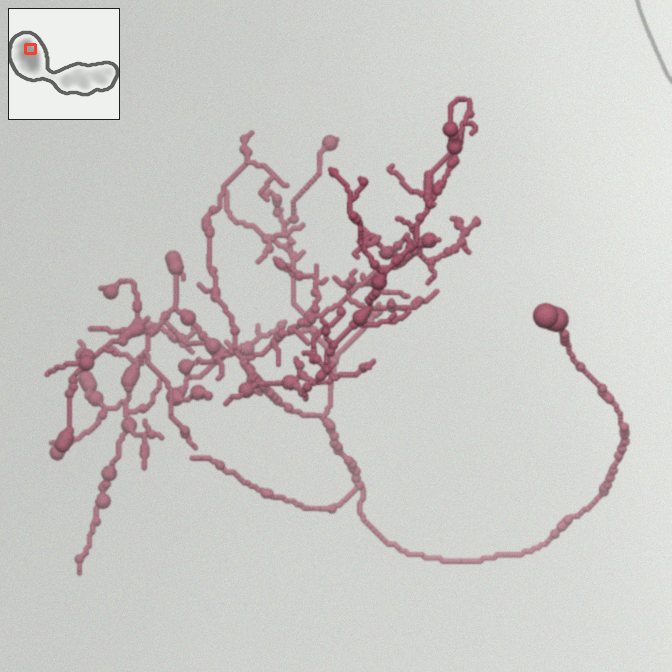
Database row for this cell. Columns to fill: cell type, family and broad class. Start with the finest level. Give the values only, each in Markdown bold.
**CB1527**, **hemilineage VLPp&l1_anterior**, **central-brain intrinsic neuron**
